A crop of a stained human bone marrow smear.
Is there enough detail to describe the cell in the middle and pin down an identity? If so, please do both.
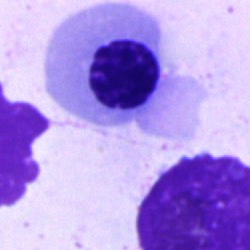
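Chromatin dark purple, coarsely clumped. Cytoplasm abundant, covering a larger area than the nucleus; pale greyish blue. Nucleus off-centre toward the right side. Cell: erythroblast.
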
